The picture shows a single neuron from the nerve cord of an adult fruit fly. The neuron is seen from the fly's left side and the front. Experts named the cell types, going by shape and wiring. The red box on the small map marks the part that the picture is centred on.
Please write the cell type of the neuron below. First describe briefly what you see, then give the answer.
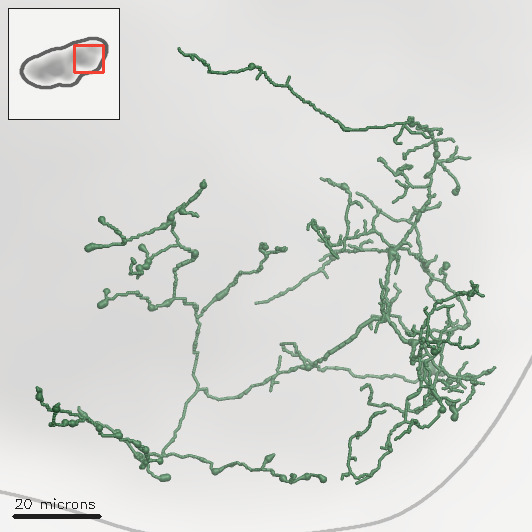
From left to right in the picture it spans about 110 microns. Dozens of branch ends can be seen. It is a nerve-cord intrinsic neuron. It is of cell type IN01B034.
